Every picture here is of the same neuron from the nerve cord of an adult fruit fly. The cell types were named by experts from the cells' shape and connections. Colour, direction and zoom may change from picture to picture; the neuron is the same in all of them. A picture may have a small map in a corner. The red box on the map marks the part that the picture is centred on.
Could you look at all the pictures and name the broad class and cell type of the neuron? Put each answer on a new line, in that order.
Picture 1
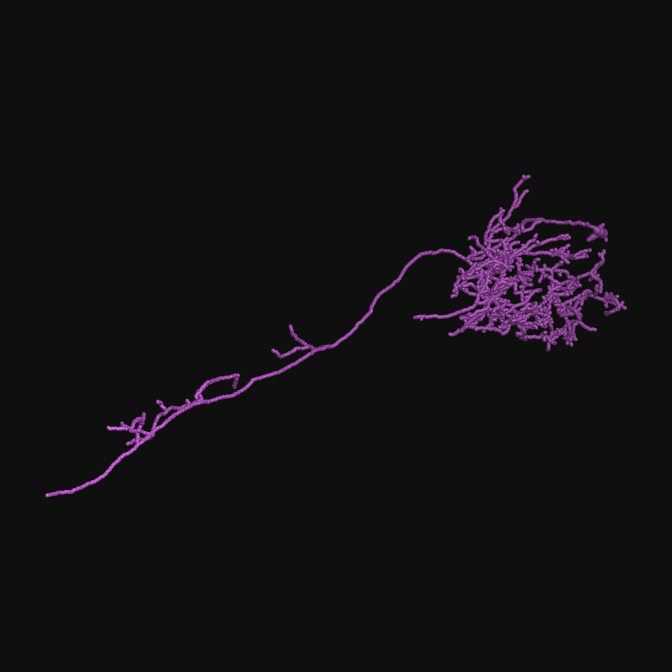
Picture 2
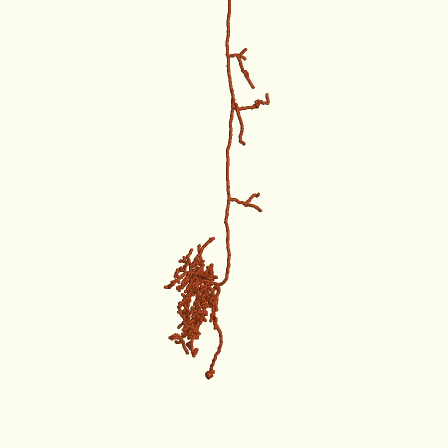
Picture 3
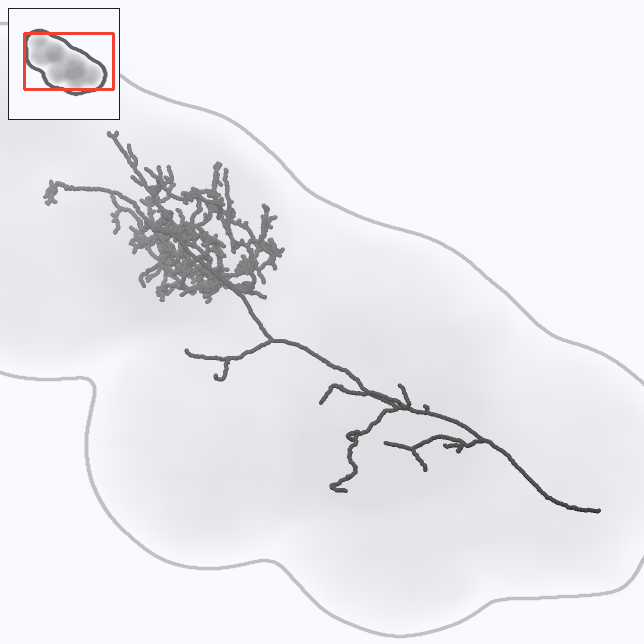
ascending neuron
ANXXX094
